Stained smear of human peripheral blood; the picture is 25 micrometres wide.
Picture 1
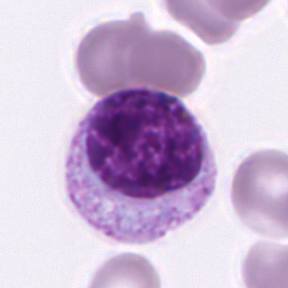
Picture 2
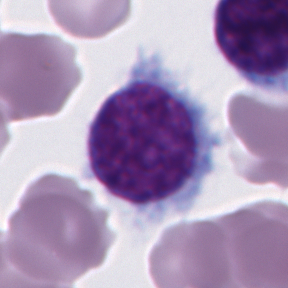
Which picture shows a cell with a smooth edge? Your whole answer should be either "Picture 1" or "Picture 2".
Picture 1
